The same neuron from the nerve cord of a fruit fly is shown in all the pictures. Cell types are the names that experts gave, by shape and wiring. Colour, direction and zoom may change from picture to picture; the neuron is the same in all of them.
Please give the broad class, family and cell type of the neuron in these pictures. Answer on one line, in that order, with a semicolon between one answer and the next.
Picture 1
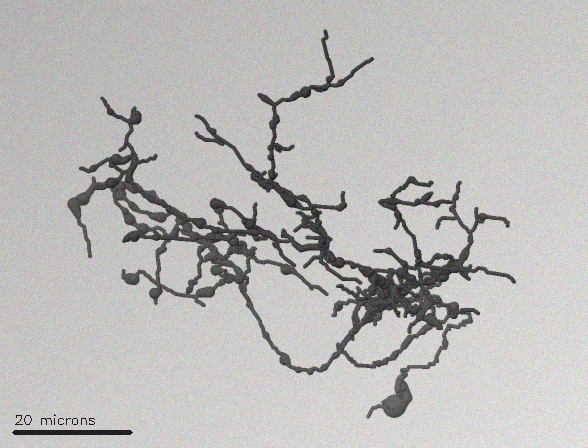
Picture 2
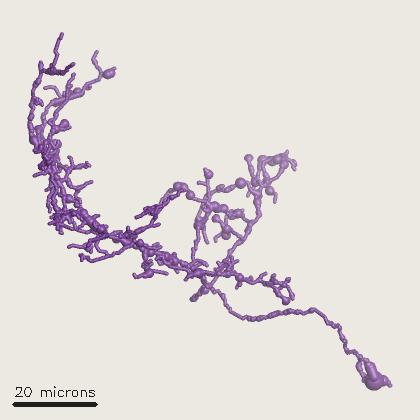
nerve-cord intrinsic neuron; hemilineage 14A; IN14A039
